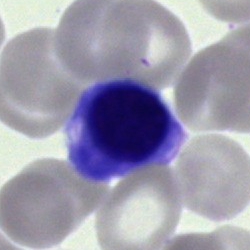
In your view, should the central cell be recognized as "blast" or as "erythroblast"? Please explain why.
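It is an erythroblast.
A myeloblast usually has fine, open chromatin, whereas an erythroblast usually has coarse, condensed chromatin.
Checking the nucleus first, the chromatin here is dense and dark purple throughout, which fits the erythroblast rather than the blast. Next, the cytoplasm is deep blue and widest on the lower-left side. Last, the outline is roughly round with a slightly uneven edge.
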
